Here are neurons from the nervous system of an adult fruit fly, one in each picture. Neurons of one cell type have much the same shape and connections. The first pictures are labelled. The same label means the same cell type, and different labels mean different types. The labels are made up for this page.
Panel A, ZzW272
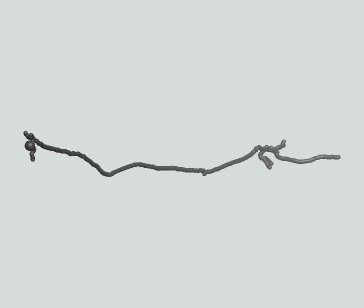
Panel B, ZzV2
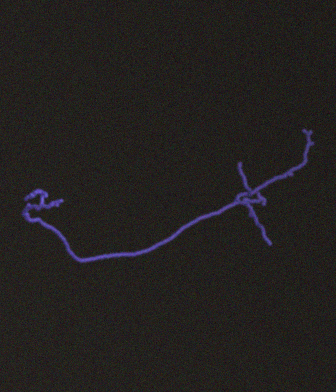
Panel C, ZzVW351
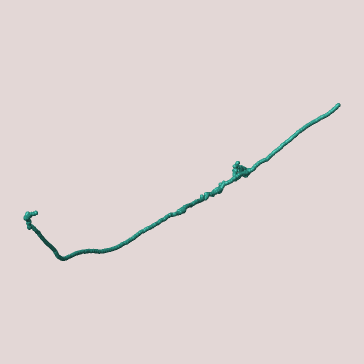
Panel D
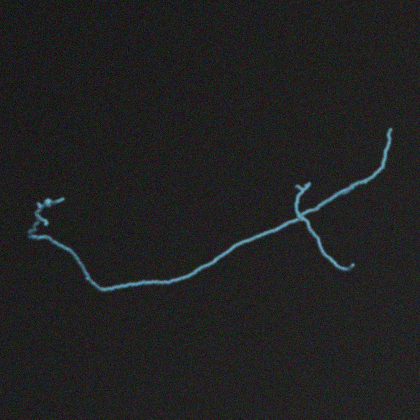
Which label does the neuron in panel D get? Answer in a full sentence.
It belongs to ZzV2.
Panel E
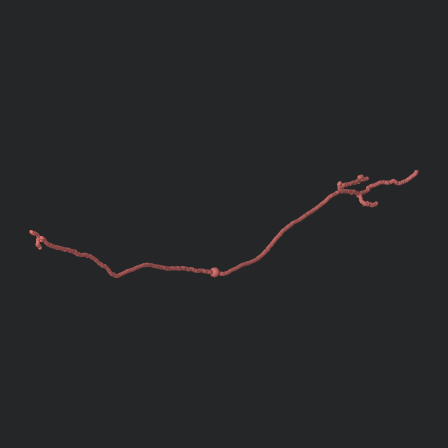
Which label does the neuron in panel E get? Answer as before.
It belongs to ZzW272.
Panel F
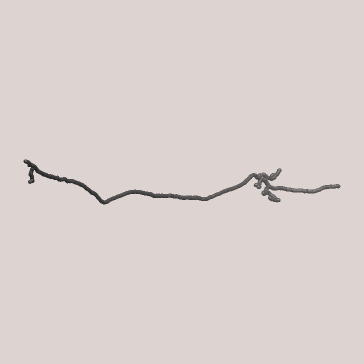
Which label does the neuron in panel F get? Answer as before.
It belongs to ZzW272.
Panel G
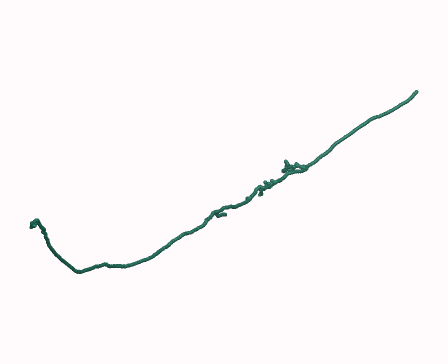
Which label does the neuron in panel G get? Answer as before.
It belongs to ZzVW351.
